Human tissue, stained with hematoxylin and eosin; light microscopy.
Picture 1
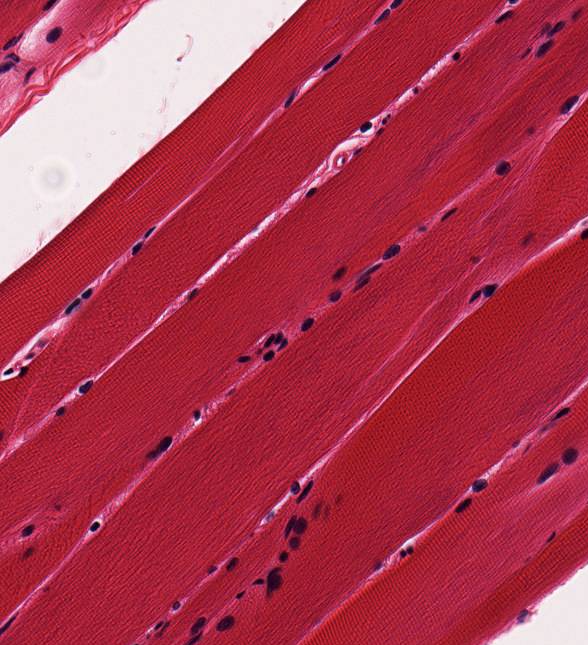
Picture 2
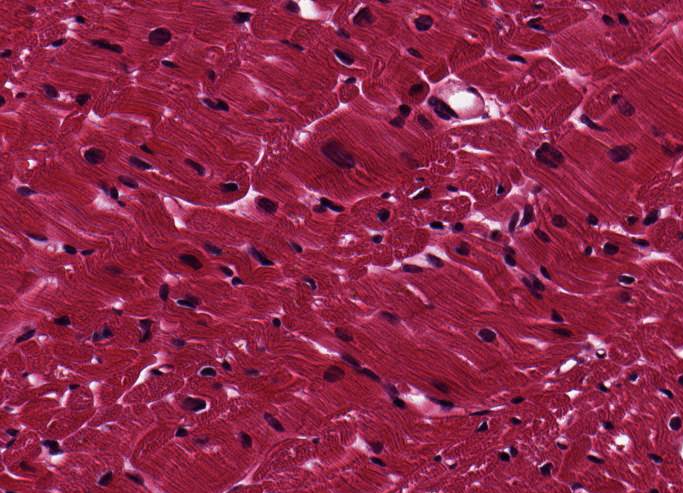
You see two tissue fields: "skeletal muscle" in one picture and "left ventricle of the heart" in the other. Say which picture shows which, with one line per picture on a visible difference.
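The field in picture 1 comes from the skeletal muscle. The dark elongated nuclei lie at the edges of the fibres rather than in their centres.
The field in picture 2 comes from the left ventricle of the heart. The oval muscle cell nuclei lie centrally within the fibres.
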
